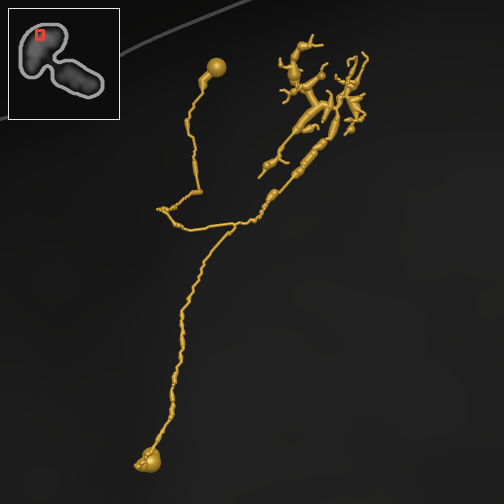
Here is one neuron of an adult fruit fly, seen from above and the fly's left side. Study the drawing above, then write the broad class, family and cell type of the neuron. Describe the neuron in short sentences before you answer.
It is in the brain and does not reach the nerve cord. The cell body can be seen at the top of the picture. This is a central-brain intrinsic neuron. The family is hemilineage AOTUv4_dorsal. The cell type is TuBu02.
